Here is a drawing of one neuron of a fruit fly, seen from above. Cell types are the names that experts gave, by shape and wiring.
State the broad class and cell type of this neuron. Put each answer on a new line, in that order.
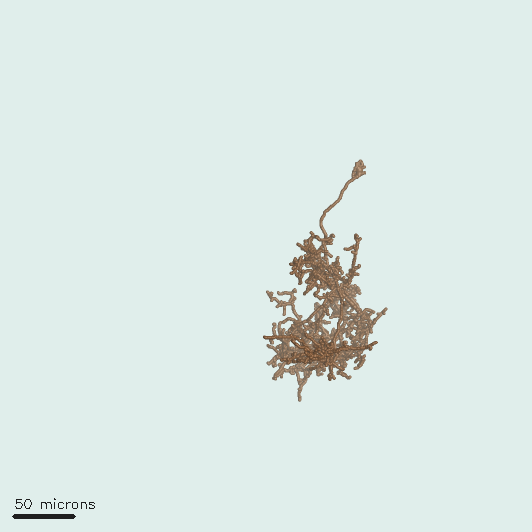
central-brain intrinsic neuron
GNG106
